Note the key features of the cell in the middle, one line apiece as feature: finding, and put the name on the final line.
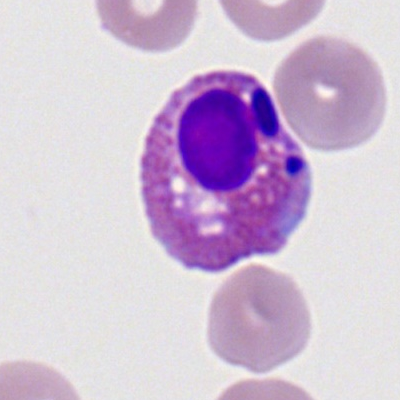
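Outline: roughly round, with a slightly uneven, bumpy edge
Chromatin: dense, evenly deep purple
Granules: coarse, pinkish-purple, crowding the cytoplasm
Small bodies: a dark oval at the upper right edge of the nucleus, a smaller dark dot below it
Name: eosinophil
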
